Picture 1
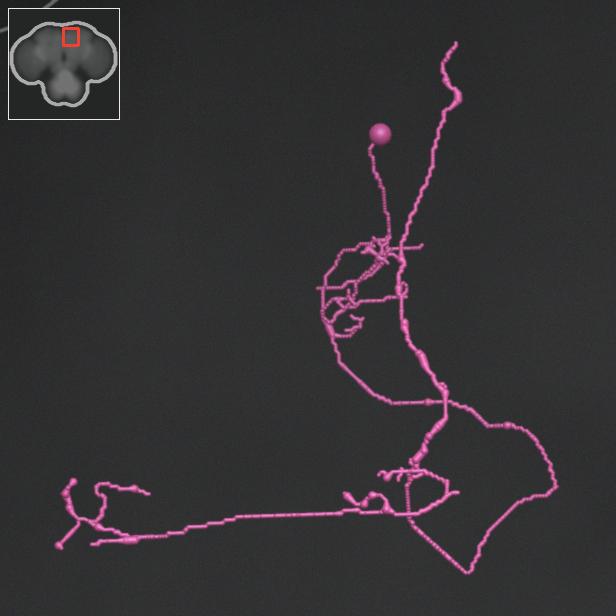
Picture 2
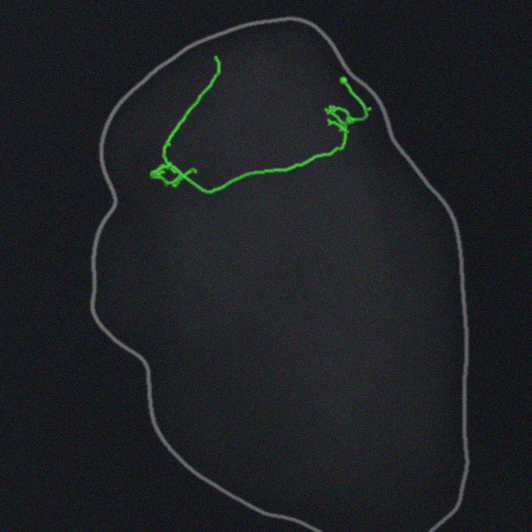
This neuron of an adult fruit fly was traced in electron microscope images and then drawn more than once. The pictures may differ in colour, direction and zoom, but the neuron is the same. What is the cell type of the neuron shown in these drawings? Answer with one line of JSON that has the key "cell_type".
{"cell_type": "KCa'b'-ap2"}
